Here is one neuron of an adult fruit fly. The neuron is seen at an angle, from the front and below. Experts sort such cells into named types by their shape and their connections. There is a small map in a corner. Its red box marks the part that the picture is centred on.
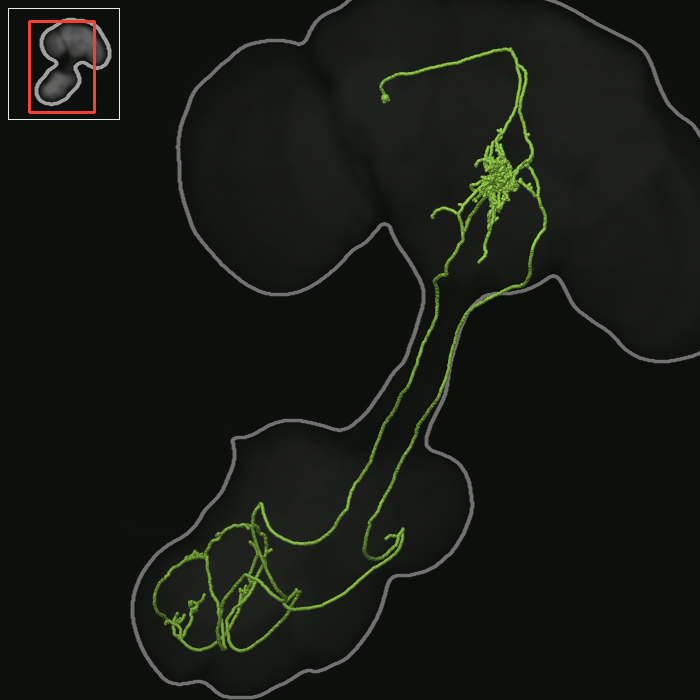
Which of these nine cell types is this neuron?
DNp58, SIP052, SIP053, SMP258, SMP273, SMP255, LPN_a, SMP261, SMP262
DNp58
